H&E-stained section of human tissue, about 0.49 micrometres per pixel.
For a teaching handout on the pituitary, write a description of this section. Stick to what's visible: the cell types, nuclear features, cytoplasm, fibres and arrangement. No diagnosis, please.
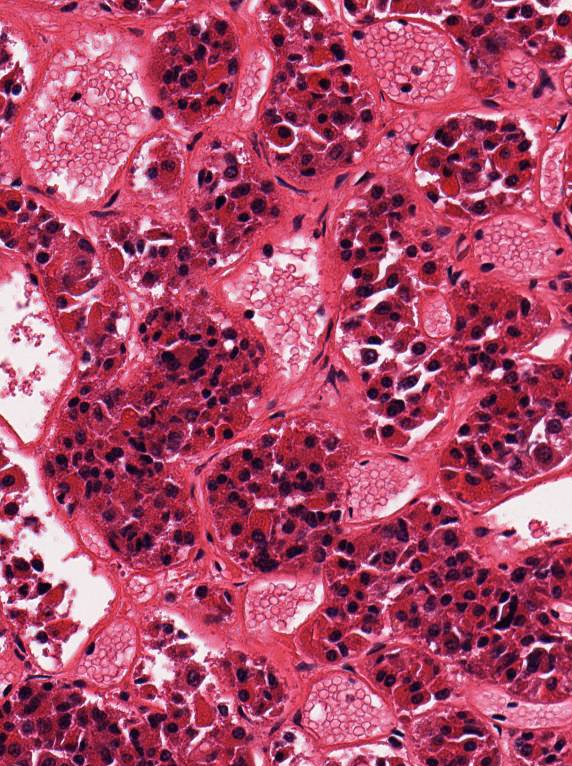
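Throughout the field, cells form rounded nests divided by thin pink fibrous septa. Cytoplasm of the nest cells is deeply eosinophilic and dense-looking. Their nuclei are small, round, darkly stained and fairly uniform in size. Along the length of the septa lie a few slender, elongated dark nuclei.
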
